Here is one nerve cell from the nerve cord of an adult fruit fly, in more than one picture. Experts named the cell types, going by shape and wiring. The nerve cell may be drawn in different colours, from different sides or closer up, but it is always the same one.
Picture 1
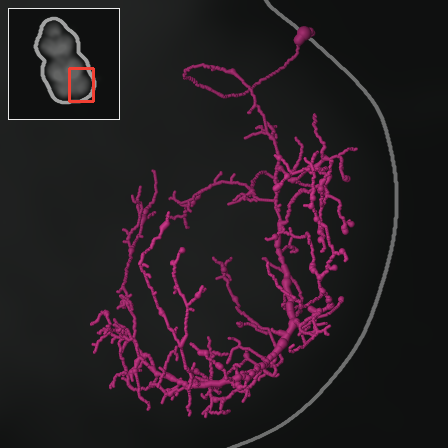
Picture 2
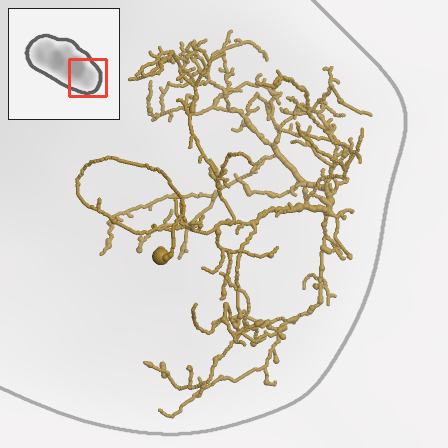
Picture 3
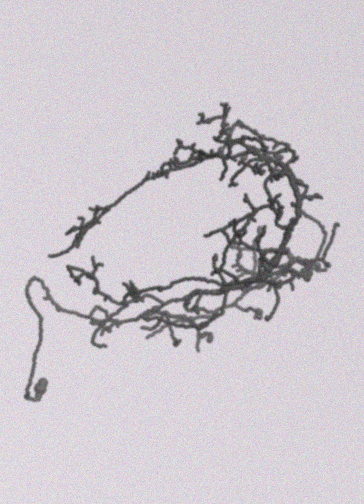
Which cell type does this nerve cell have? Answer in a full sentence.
The cell type is IN03A046.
